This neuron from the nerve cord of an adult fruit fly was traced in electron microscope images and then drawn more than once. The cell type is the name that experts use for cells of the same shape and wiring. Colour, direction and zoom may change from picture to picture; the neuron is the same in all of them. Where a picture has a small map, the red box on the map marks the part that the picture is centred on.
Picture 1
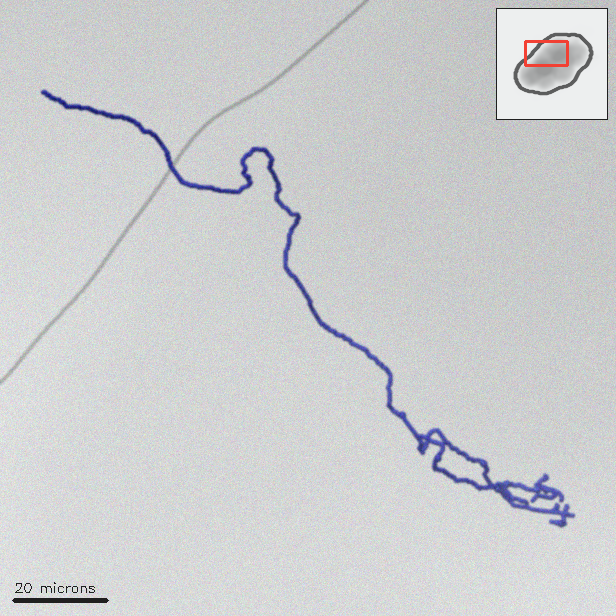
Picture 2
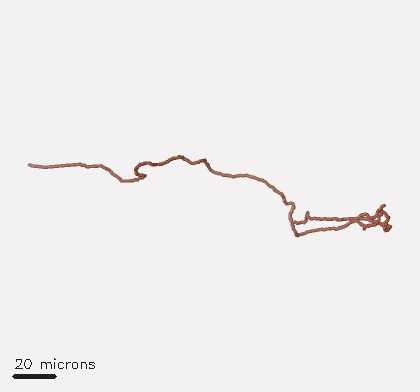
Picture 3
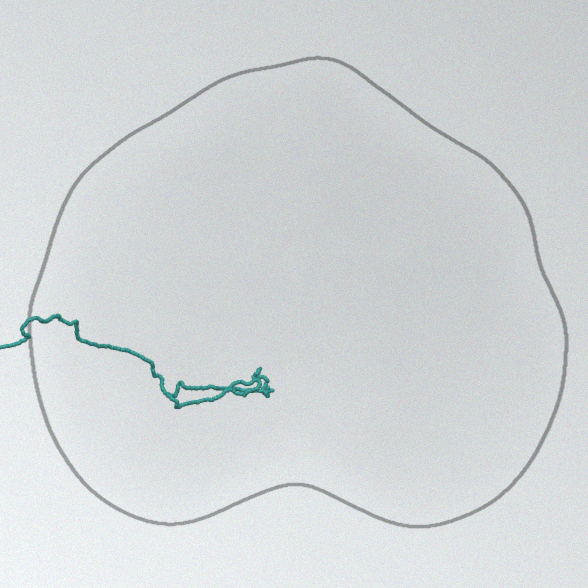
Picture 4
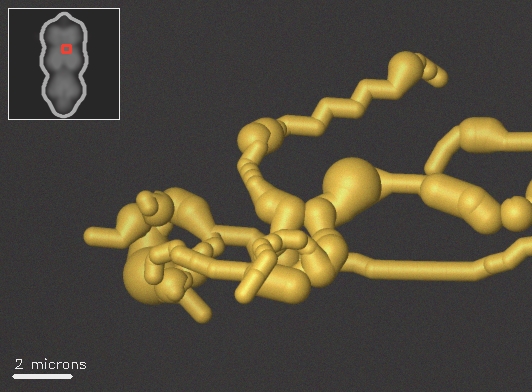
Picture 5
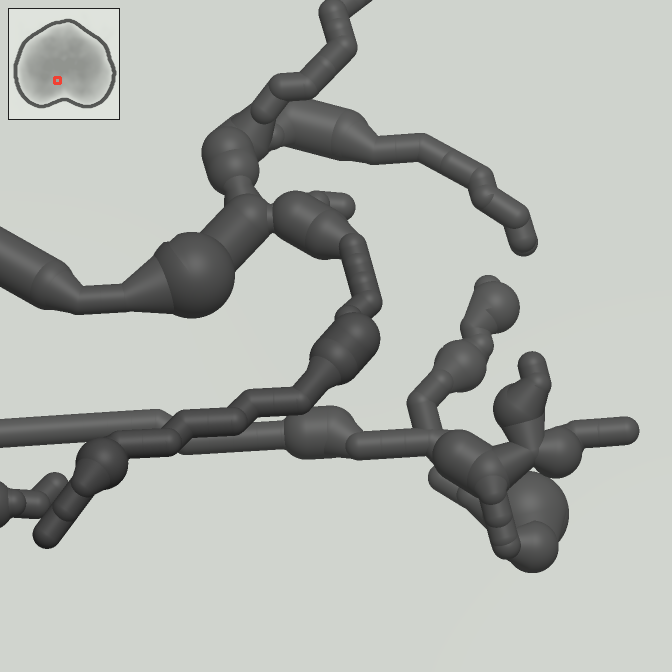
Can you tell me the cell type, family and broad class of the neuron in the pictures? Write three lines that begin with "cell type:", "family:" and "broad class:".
cell type: WG1
family: class gustatory
broad class: sensory neuron entering the nerve cord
